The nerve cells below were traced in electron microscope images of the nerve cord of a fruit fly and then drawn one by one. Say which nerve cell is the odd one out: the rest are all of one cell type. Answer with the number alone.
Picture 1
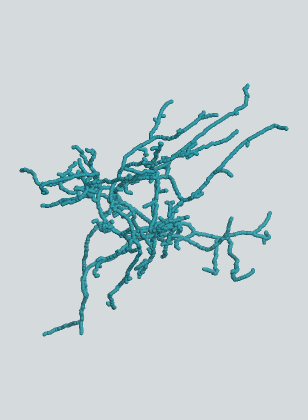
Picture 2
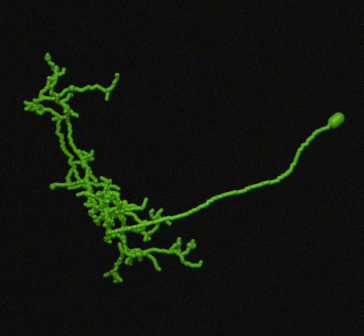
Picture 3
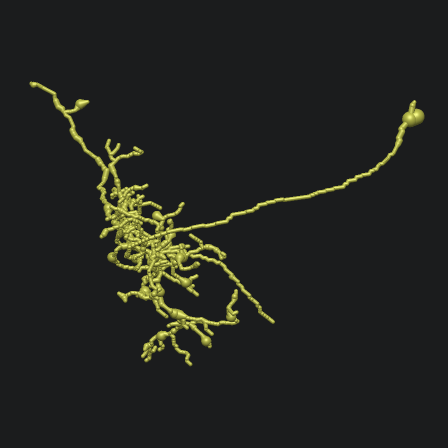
1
